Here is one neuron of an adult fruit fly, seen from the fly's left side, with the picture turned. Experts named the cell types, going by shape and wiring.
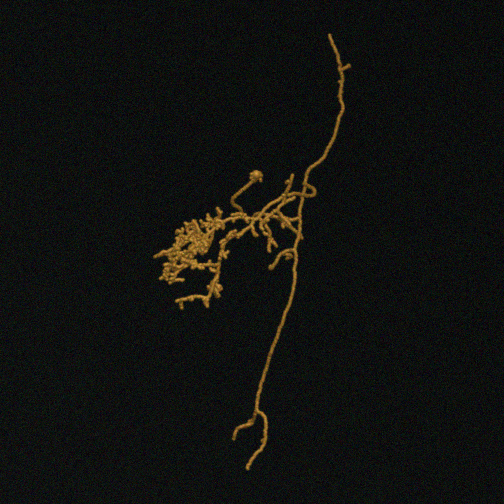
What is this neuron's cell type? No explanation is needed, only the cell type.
IN08B054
